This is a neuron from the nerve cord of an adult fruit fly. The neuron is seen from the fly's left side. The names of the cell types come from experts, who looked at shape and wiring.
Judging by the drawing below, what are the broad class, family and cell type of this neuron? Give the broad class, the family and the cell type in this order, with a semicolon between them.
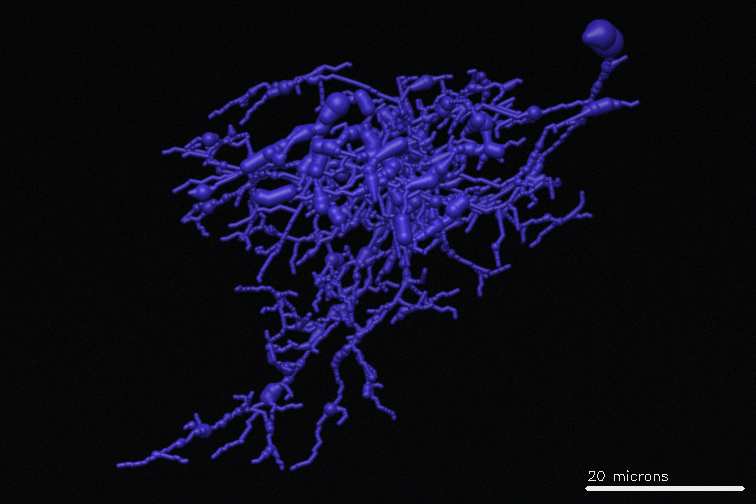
nerve-cord intrinsic neuron; hemilineage 19B; IN19B050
